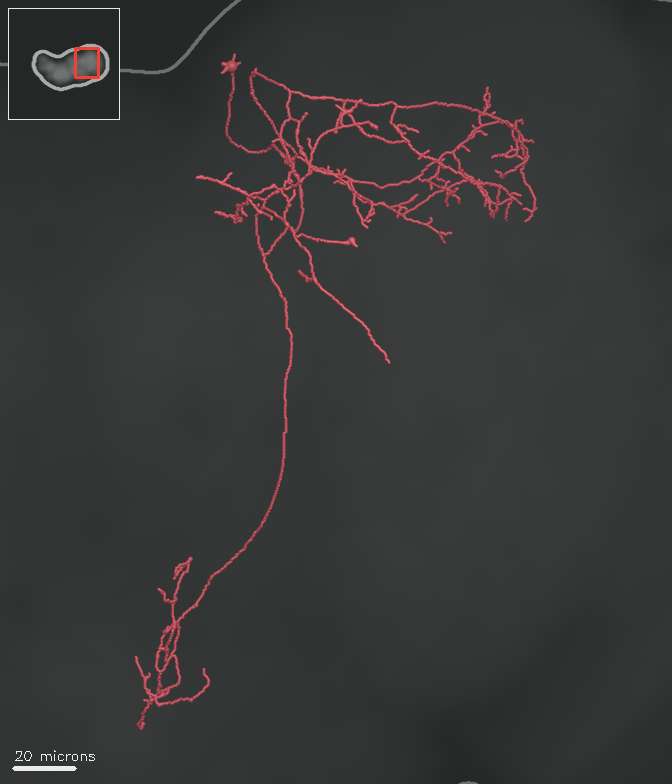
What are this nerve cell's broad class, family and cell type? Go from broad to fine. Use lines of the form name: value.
broad class: central-brain intrinsic neuron
family: hemilineage SMPpv1
cell type: SMP716m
